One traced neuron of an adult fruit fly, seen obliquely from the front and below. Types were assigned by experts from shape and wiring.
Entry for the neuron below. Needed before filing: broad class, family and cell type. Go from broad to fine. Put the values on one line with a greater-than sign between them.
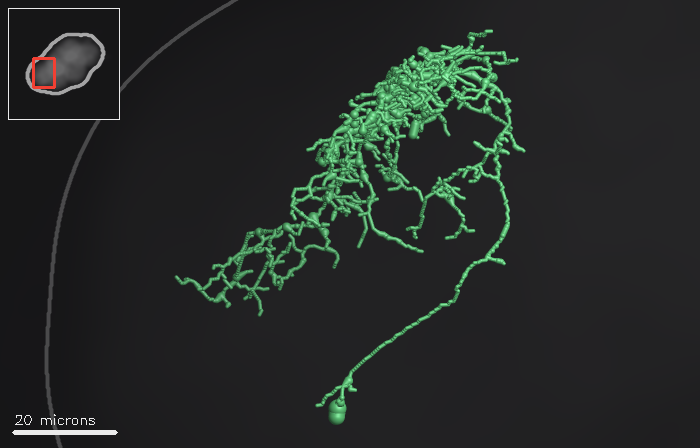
motor neuron of the nerve cord > hemilineage 06A > MNad10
